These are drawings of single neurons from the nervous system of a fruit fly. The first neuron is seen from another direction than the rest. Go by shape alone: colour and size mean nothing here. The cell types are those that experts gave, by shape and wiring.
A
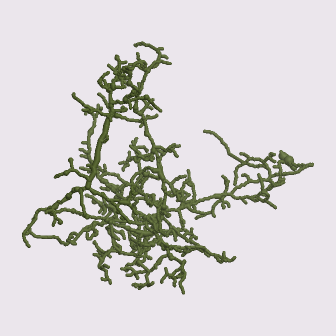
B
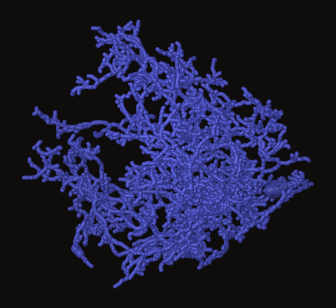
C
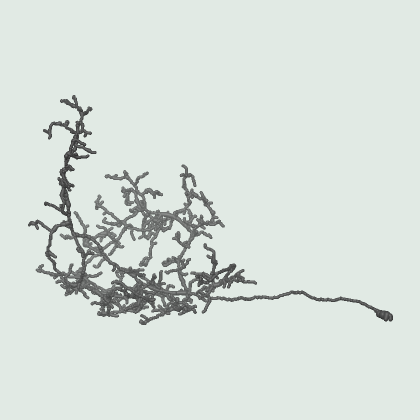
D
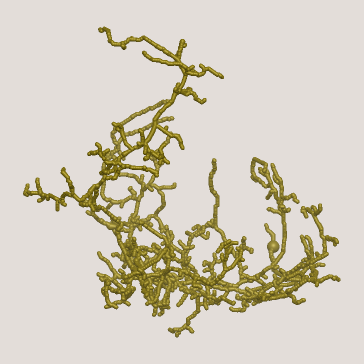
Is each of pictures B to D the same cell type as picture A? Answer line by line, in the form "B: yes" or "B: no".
B: no
C: no
D: no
